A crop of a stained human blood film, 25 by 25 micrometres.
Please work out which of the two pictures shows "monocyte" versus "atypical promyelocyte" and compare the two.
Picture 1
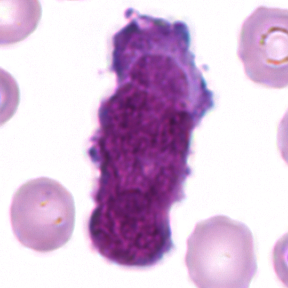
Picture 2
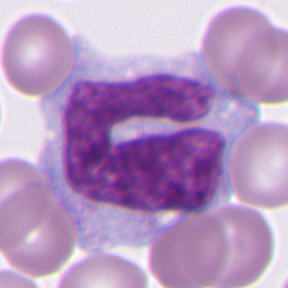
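Two kinds are shown: picture 1 is the atypical promyelocyte, picture 2 the monocyte. The atypical promyelocyte is elongated, much longer from top to bottom than it is wide, with a smoothly rounded bottom end and small ragged fragments sticking out from its top edge. No clear pale rim of cytoplasm separates its dark mass from the cell edge.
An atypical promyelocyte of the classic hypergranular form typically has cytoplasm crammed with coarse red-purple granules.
The monocyte has abundant pale greyish-blue cytoplasm with only a fine, faint granularity and no clear vacuoles.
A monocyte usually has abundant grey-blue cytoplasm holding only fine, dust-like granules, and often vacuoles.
No nucleoli are visible in its nucleus.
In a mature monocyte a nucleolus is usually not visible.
Red cells surround the atypical promyelocyte without touching it; several touch the monocyte, whose outline is irregular and angular where they press.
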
